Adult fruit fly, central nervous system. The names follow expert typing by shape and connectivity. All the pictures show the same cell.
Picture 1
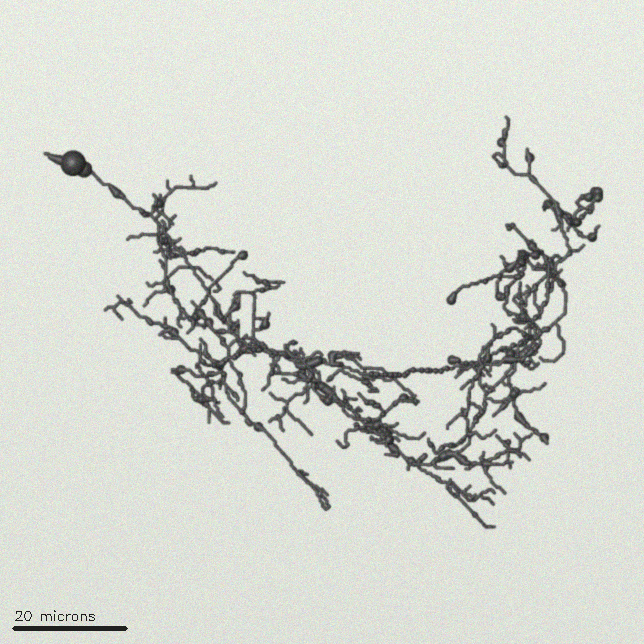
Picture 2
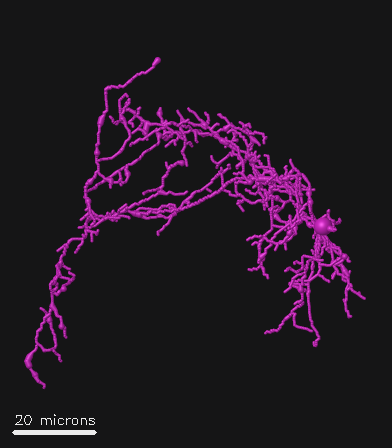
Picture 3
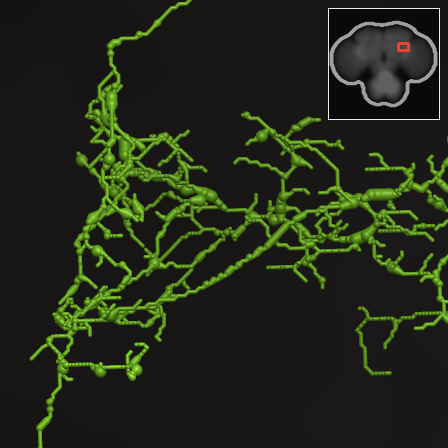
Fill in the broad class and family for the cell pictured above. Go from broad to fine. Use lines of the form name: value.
broad class: central-brain intrinsic neuron
family: hemilineage VLPl2_posterior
